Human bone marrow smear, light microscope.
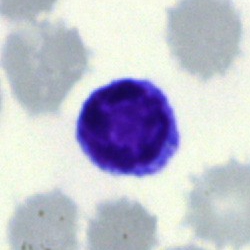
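Lymphocyte in the middle of the marrow smear: round, with a fairly smooth, regular outline. Its chromatin is dense, dark purple and coarsely clumped. You'll only catch the cytoplasm as a thin blue rim, easiest to see at the lower right edge.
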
